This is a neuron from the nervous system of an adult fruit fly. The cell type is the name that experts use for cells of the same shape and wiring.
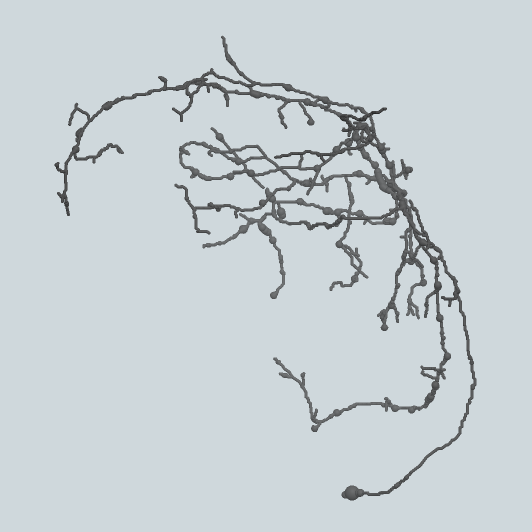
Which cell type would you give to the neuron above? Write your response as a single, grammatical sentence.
What this neuron is, by cell type, is IN04B074.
